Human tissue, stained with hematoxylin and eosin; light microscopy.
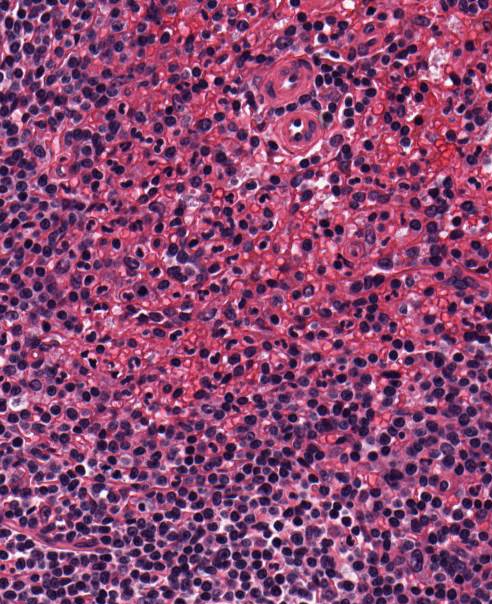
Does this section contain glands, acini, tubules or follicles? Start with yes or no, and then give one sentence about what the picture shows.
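No. No glands, lined surface or open lumens are seen anywhere in the field.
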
